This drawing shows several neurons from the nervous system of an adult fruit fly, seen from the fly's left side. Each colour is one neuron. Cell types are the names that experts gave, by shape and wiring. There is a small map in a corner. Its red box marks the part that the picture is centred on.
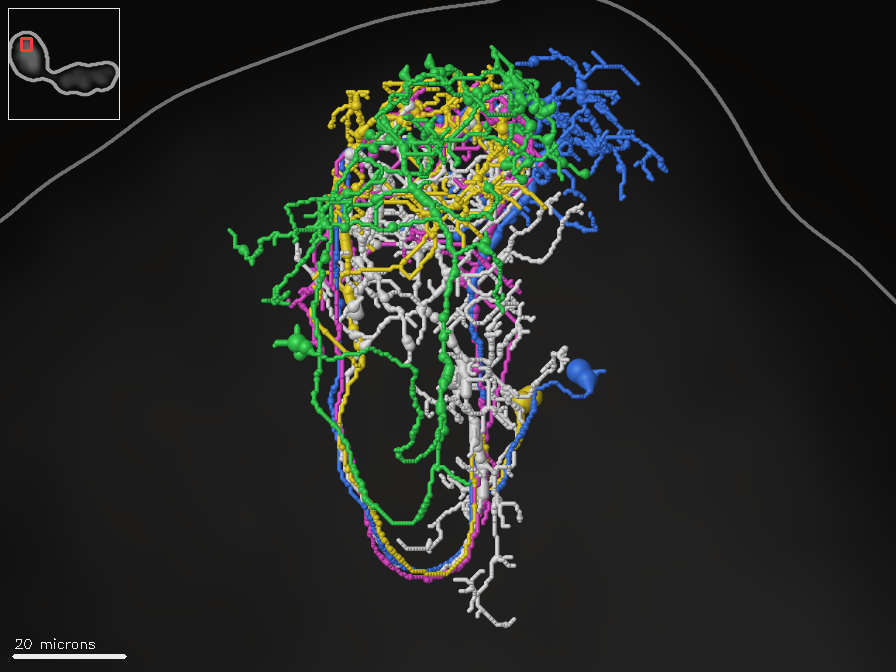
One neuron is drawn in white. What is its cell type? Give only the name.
CB1593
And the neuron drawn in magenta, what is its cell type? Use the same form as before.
CB1392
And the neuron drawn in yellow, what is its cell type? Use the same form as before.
SLP024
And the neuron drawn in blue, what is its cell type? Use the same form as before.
SLP028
